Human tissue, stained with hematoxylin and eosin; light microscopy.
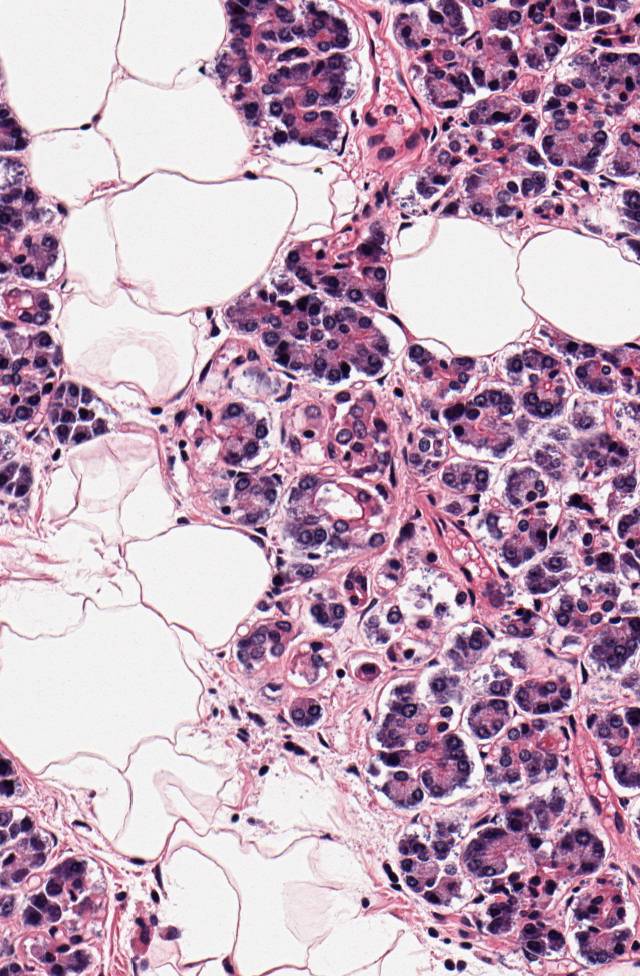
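Pancreas in a haematoxylin and eosin stained section: groups of glandular acini fill the right and upper parts of the field, while fat takes up much of the left side. The acini are small rounded clusters of cells arranged around barely visible lumens. Acinar cells have dark purple, granular cytoplasm and round nuclei lying toward the cell base.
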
